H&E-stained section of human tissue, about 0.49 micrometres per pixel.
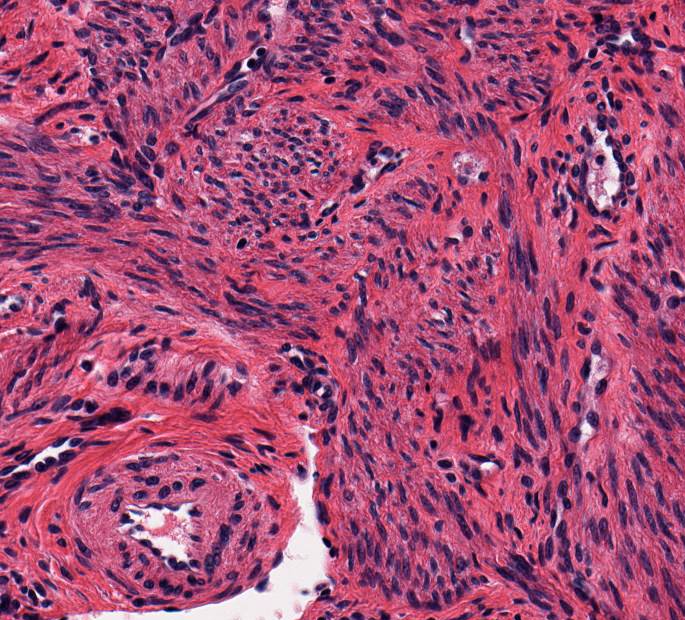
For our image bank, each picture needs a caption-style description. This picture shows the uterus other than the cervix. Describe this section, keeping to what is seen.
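Interlacing fascicles of spindle cells, running in different directions, fill the whole field. Most nuclei are elongated and stain dark purple. The cytoplasm is bright pink and fibrillary. At lower left, concentric layers of spindle cells ring a thick-walled blood vessel with a small irregular lumen.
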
